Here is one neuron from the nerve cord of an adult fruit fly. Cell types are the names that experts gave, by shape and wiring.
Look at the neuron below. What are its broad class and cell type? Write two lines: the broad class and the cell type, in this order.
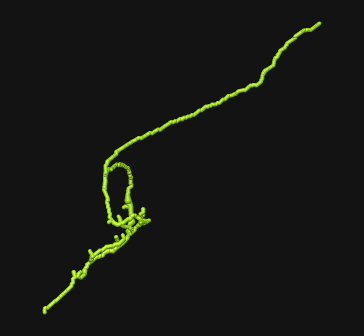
sensory neuron entering the nerve cord
SNxx15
